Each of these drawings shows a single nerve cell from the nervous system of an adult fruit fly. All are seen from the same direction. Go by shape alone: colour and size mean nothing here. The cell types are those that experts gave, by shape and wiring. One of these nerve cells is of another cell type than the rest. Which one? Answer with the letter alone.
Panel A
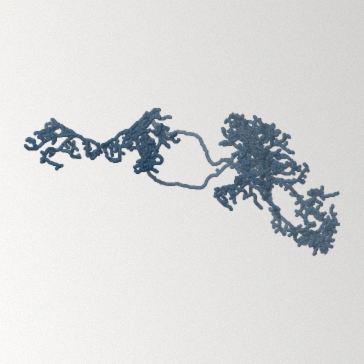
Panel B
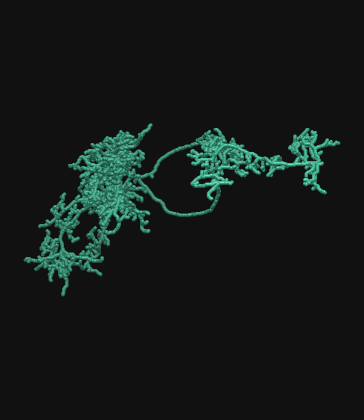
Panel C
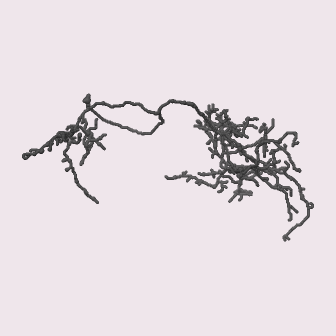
C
